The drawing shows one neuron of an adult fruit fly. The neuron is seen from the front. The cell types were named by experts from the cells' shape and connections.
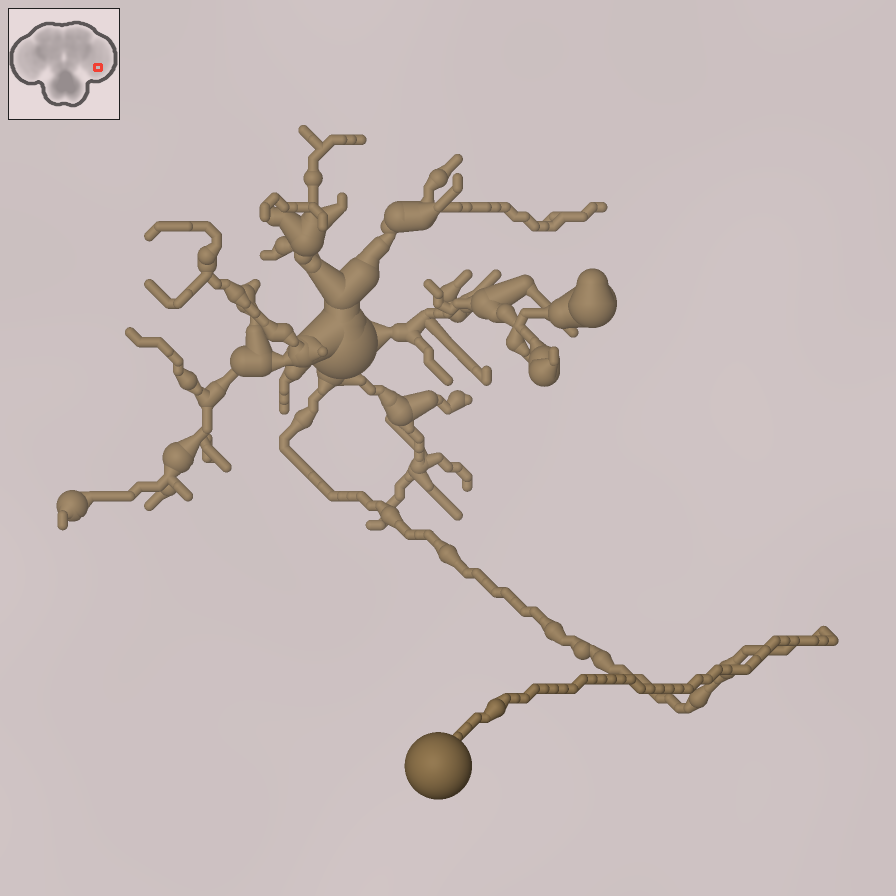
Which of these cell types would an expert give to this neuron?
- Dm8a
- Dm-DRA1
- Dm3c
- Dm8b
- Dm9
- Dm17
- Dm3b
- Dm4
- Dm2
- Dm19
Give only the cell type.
Dm8b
